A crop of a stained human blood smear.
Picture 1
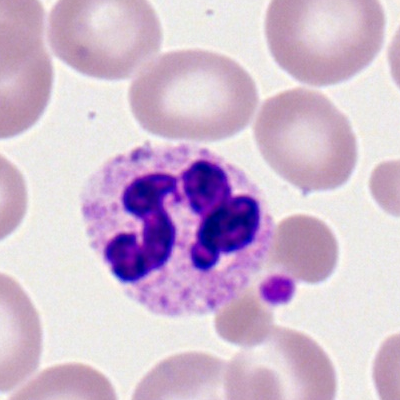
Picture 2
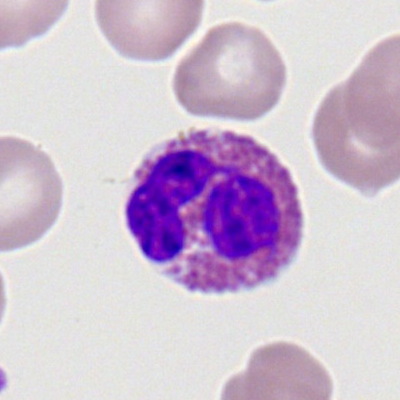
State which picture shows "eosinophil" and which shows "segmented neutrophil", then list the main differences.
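Segmented neutrophil: picture 1. Eosinophil: picture 2. Both outlines round, the neutrophil's only roughly so. Lobes: neutrophil nucleus split into several, joined by thin strands; eosinophil nucleus two, lying side by side, left and right.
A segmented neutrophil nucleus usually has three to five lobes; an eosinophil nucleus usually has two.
Chromatin coarsely clumped in both, dark purple in the neutrophil; no nucleoli in either. Granules: fine and lilac, scattered through abundant pale pink cytoplasm in the neutrophil; coarse and individually distinguishable in the eosinophil.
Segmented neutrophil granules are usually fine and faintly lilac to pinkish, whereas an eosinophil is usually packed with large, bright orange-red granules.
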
